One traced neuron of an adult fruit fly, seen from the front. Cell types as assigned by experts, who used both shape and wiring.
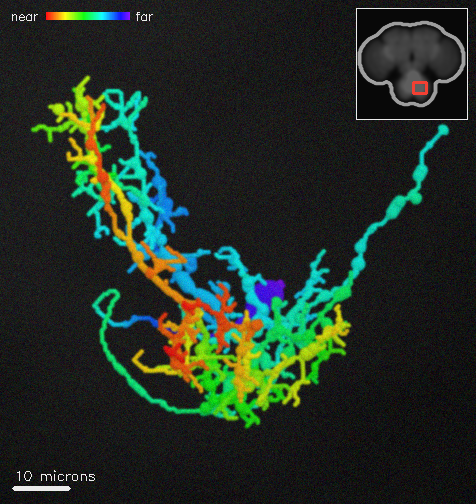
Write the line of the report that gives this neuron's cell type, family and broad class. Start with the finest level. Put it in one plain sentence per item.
Type IN01B020 of hemilineage 01B, a nerve-cord intrinsic neuron.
